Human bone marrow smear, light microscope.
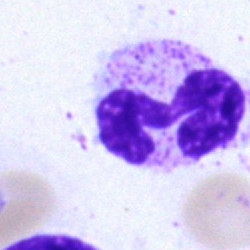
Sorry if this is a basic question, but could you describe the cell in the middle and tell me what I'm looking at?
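First, the chromatin is dark purple and dense, with small paler patches. Next, the cytoplasm is pale pinkish and lies mostly above the nucleus. Fine pink-violet granules are scattered through it, and no vacuoles are visible. The cell in the middle is a segmented neutrophil.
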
